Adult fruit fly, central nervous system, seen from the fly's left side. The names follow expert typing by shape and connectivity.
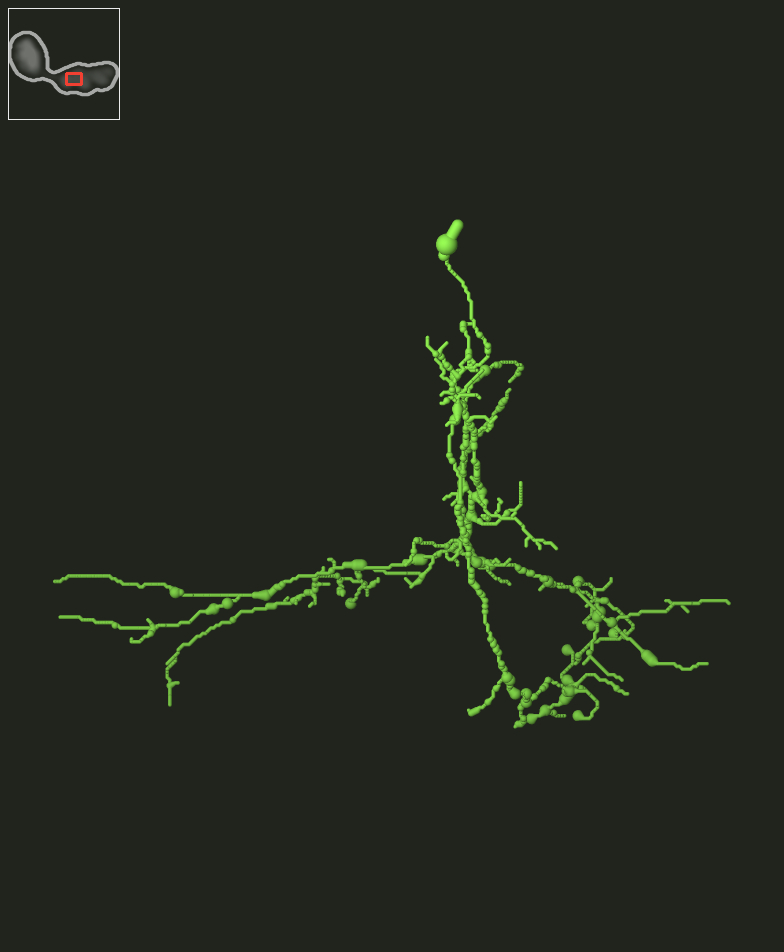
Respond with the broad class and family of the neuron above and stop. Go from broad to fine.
nerve-cord intrinsic neuron; hemilineage 17A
